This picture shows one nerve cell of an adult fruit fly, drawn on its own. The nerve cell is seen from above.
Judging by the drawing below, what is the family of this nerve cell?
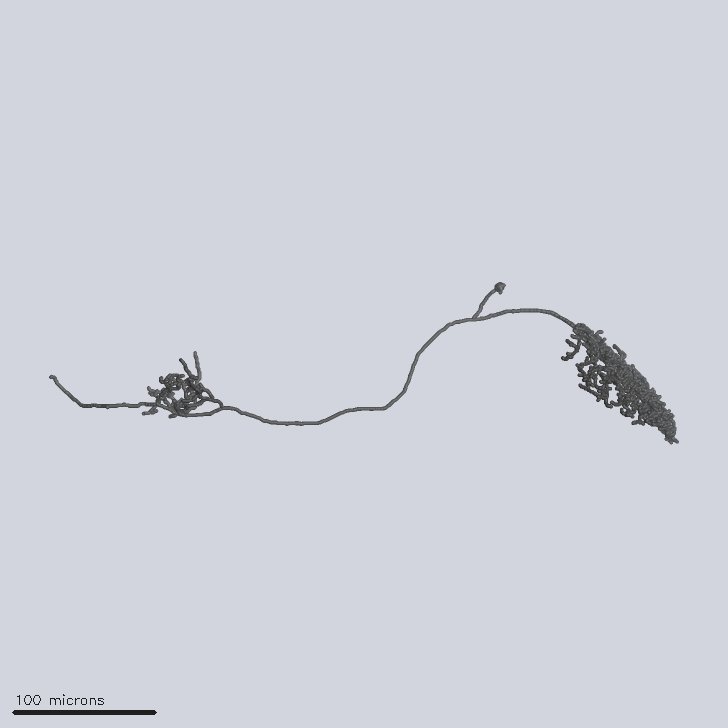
MeVP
